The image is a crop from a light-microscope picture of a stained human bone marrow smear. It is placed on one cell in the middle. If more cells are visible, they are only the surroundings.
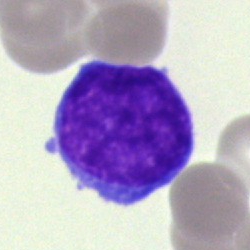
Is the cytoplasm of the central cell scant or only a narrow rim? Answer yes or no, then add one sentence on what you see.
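Yes. The cytoplasm is scant and deep blue, showing mainly as a narrow rim along the lower edge.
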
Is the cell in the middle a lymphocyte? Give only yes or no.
no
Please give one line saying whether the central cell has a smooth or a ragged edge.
The perimeter of the cell is irregular, with ragged sections or outward projections.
